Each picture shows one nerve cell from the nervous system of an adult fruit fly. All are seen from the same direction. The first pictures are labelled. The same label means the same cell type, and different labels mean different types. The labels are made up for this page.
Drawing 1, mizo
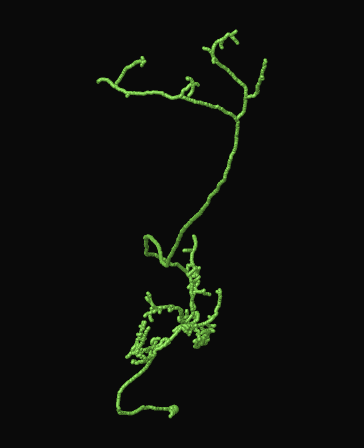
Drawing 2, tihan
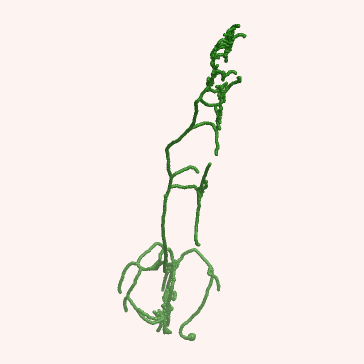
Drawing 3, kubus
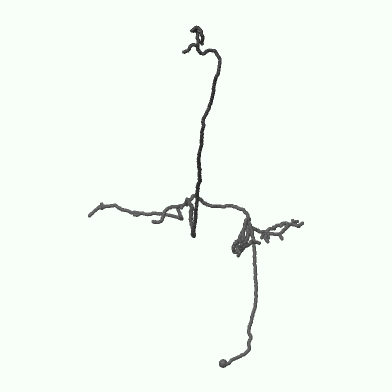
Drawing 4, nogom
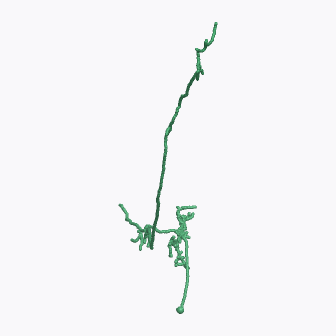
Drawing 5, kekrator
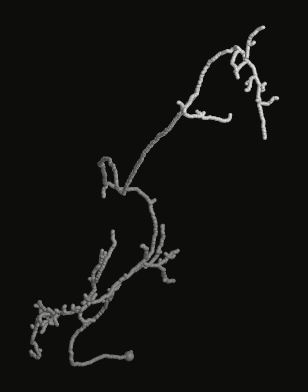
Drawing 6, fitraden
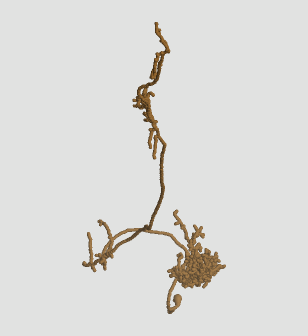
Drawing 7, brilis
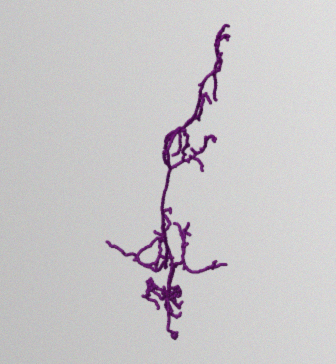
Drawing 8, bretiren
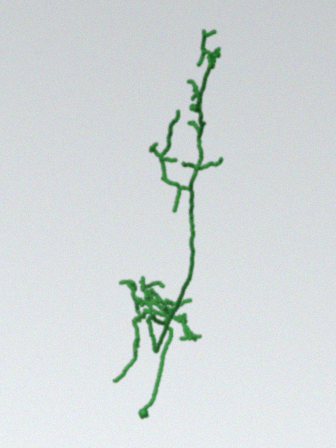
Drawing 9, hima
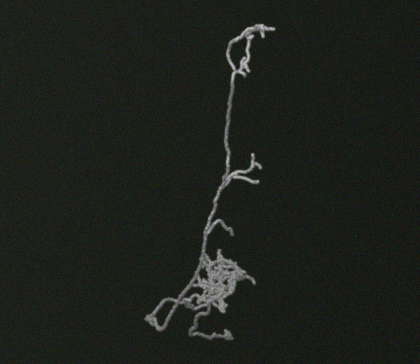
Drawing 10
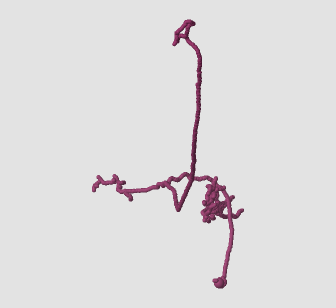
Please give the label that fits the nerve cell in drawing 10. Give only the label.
kubus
